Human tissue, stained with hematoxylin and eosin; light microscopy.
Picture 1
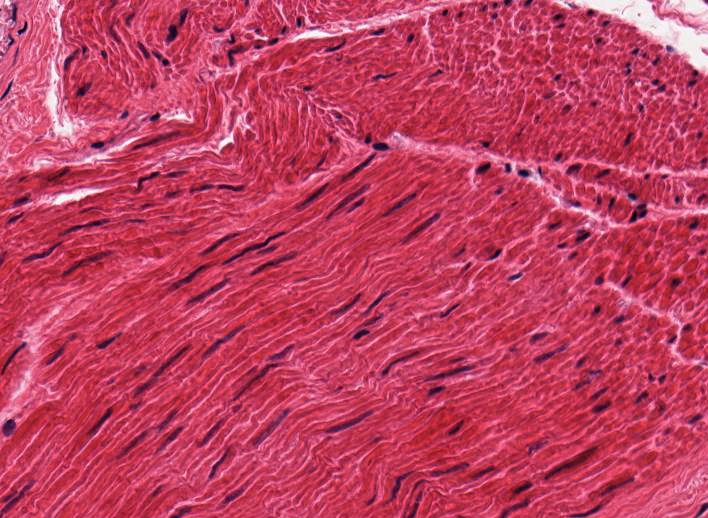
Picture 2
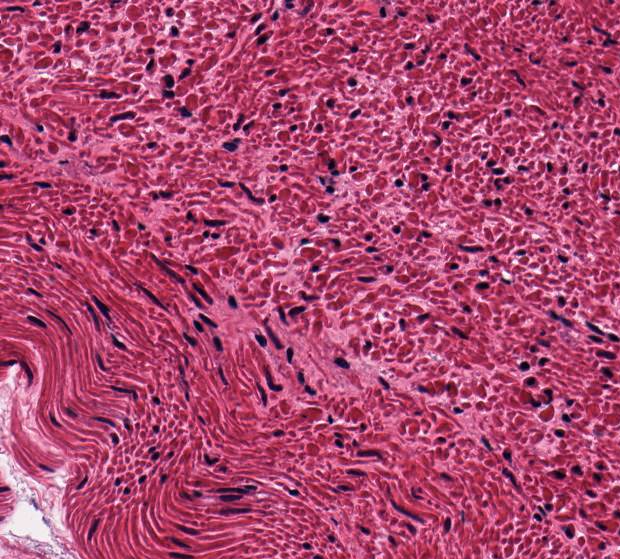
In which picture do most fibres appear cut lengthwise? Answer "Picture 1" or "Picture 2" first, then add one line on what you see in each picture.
Picture 1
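Picture 1: Most of the field, in the lower and central parts, is smooth muscle cut lengthwise, with the fibres running diagonally and rising from lower left toward upper right.
Picture 2: The field is made up entirely of smooth muscle, cut lengthwise in the lower left and crosswise over the upper and right parts.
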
